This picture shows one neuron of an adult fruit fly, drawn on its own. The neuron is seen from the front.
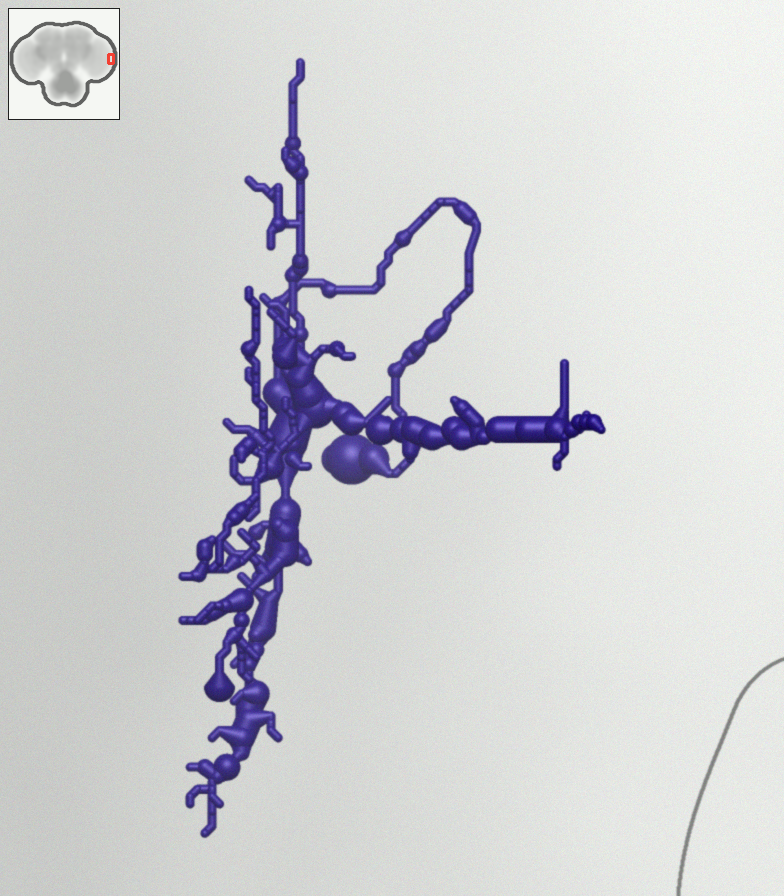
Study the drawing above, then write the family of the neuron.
Dm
